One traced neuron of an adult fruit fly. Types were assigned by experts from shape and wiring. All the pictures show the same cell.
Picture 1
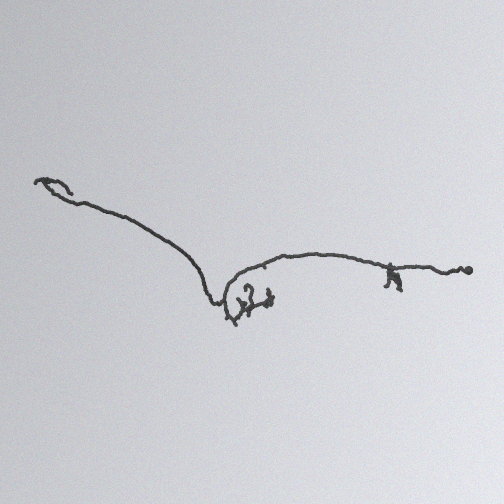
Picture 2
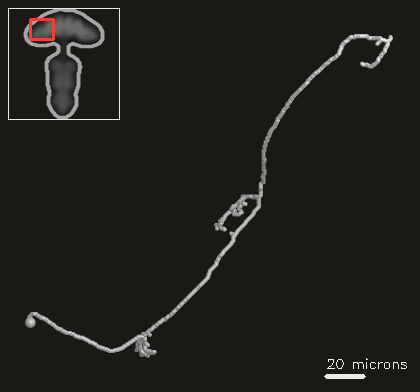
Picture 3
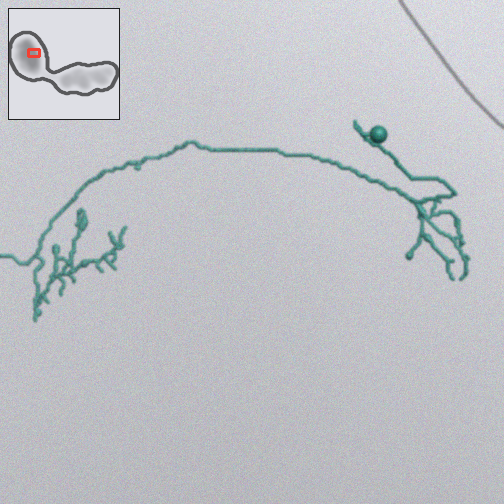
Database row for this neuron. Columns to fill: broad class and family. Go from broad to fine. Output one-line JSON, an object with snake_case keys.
{"broad_class": "visual projection neuron", "family": "LC"}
